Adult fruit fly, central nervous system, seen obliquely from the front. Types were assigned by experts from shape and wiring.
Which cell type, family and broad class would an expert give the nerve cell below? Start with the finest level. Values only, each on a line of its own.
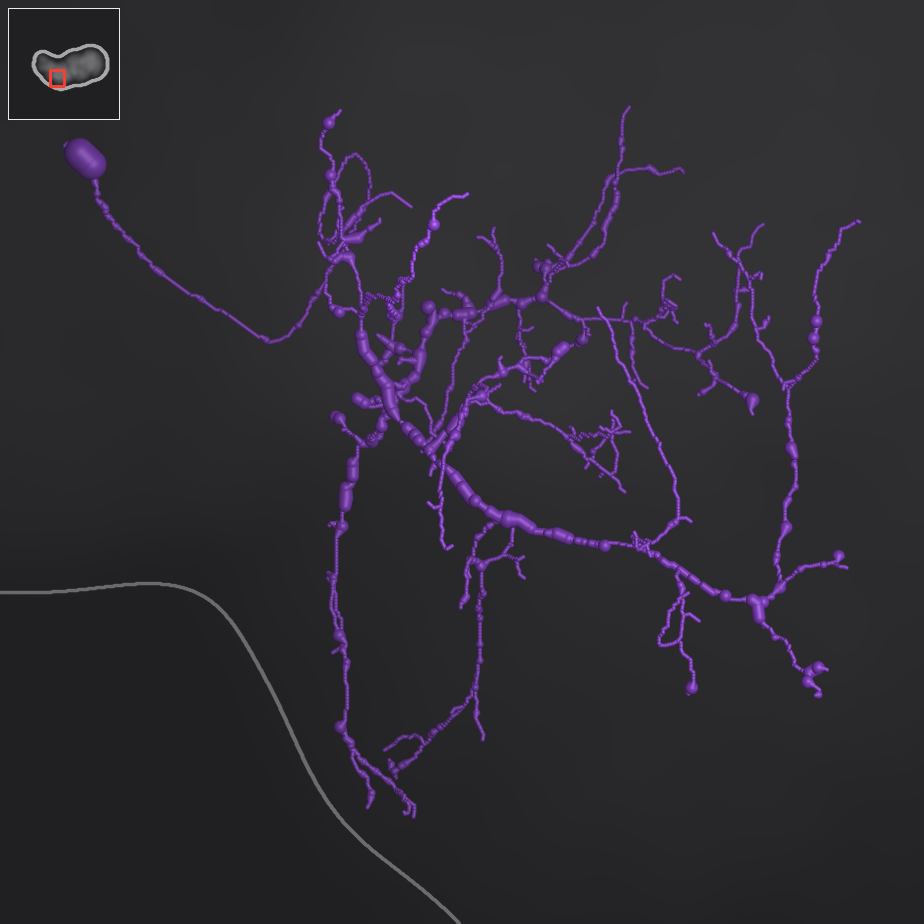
IN03A078
hemilineage 03A
nerve-cord intrinsic neuron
